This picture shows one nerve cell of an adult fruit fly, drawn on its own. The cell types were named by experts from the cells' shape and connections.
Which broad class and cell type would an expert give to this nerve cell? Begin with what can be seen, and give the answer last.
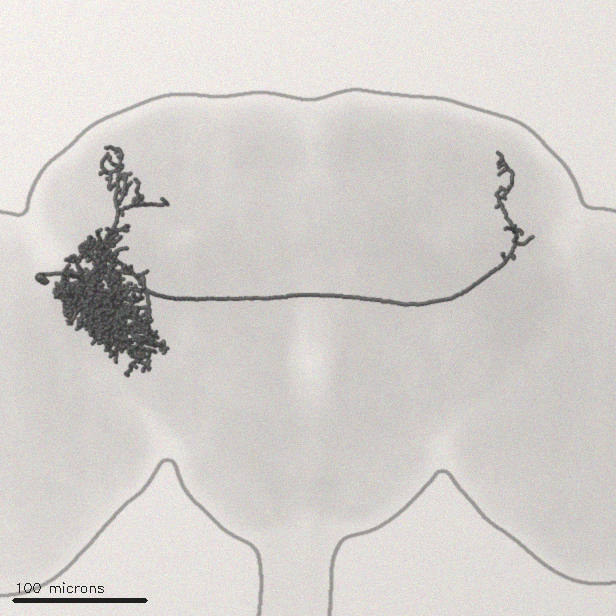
Its cell body lies on the left of the picture. By the scale bar it is about 400 microns wide in this view. Dozens of branch ends can be seen. This is a central-brain intrinsic neuron. Its cell type is AVLP266.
